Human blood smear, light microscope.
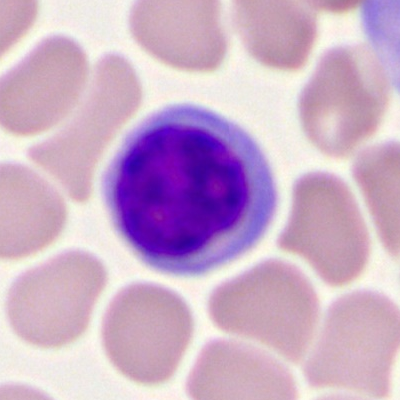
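Lymphocyte, the cell in the middle of a stained human blood smear seen under the light microscope. Check one, the nucleus: it fills most of the cell. Check two, the chromatin: dark purple and coarsely clumped. Check three, the cytoplasm: a thin rim around the nucleus, wider on the right side than on the left.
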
